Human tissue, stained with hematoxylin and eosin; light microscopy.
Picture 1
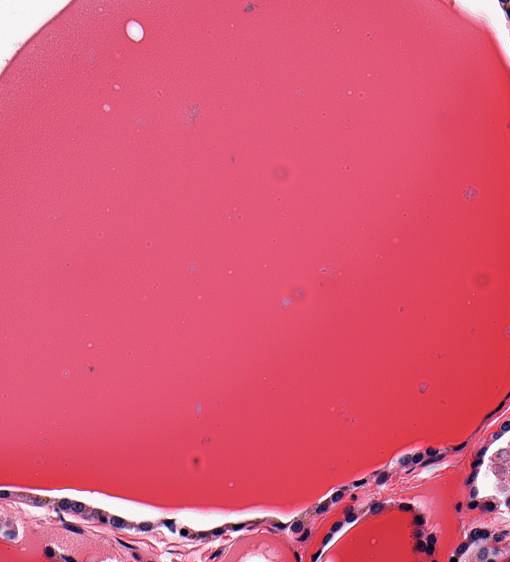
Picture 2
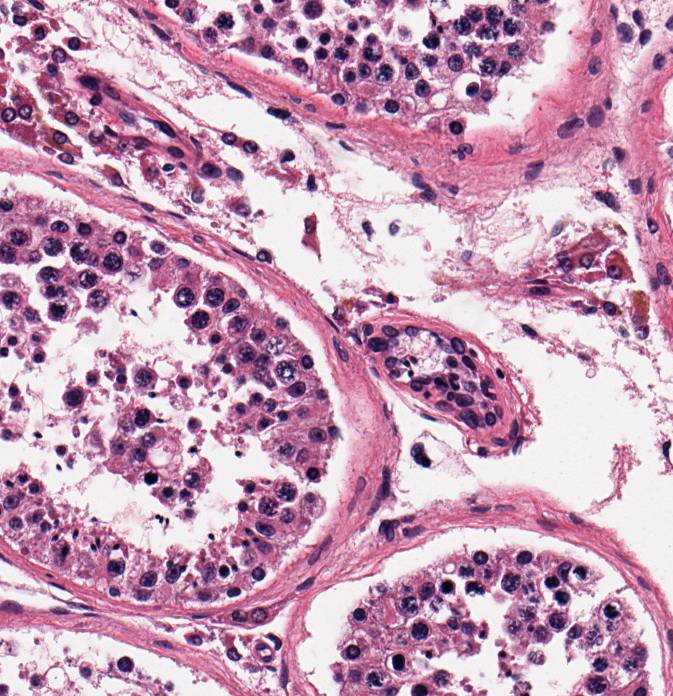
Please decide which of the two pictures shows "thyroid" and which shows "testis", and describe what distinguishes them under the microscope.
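Thyroid: picture 1. Testis: picture 2. Picture 1: one large rounded follicle, filled with smooth, homogeneous pink colloid, takes up most of the field. Its lining, along the bottom edge, is a single layer of flattened to low cuboidal follicular cells. Picture 2: rounded tubule cross-sections, largest on the left, separated by loose interstitial tissue. Lining stratified, several layers of rounded germ cells with dark round nuclei. Large left tubule: many cells with large round nuclei and coarse, thread-like chromatin, consistent with spermatocytes. Each tubule wrapped in pink layered fibrous tissue with flattened spindle-shaped nuclei.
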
